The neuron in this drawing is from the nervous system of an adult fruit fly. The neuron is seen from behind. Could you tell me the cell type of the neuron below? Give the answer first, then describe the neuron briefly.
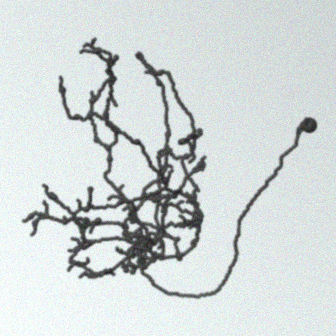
The cell type is CB3728. Its broad class is central-brain intrinsic neuron. Dozens of branch ends can be seen. In this view it is about as wide as it is tall.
